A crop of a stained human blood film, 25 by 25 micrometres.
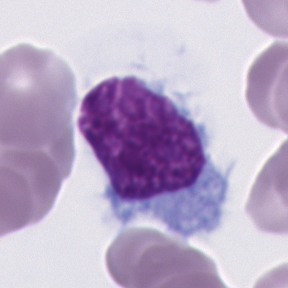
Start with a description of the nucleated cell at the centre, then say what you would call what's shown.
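A single oval nucleus without lobes, its outline slightly angular, occupies this cell. No distinct nucleolus stands out within it. The cytoplasm lacks distinct granules, and its edge is ragged, bearing fine hair-like projections. This is a hairy cell.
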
